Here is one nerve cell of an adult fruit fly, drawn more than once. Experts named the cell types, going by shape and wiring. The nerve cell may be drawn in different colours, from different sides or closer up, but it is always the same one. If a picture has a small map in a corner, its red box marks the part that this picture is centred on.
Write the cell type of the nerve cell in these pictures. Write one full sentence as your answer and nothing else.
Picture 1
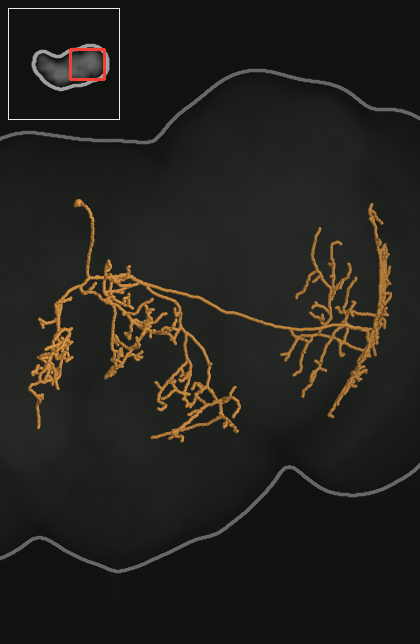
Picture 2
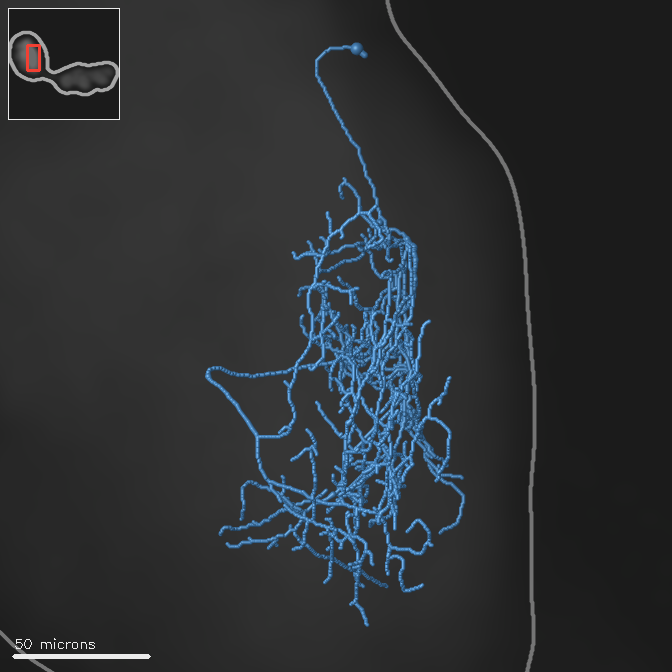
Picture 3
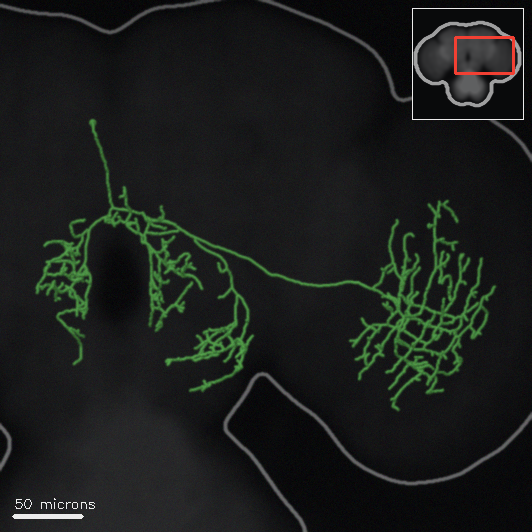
On the level of cell type, this nerve cell is MeVC26.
